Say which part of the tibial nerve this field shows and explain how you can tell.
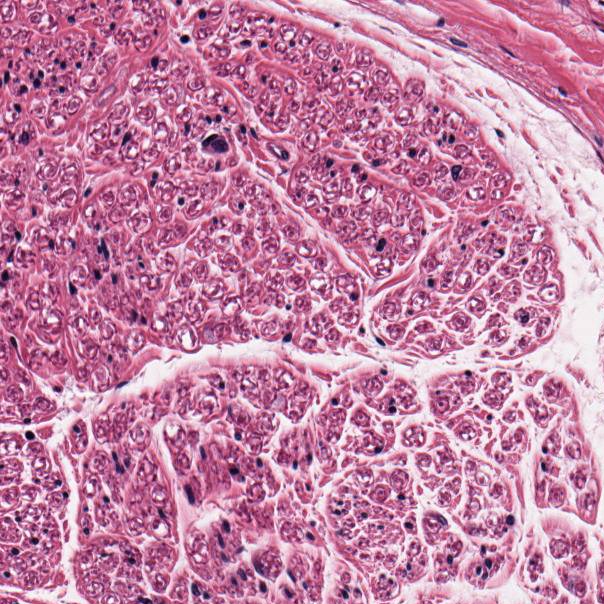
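First point, the name: nerve fascicle. Second, the fibres: nearly the whole field is packed with them, cut in cross section and grouped into rounded compartments by thin partitions. Third, each fibre is a small round profile, a central pink dot inside a pale ring.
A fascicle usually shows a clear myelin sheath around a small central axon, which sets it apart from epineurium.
Last, the top right corner: dense, wavy, pink collagenous tissue with few nuclei.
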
